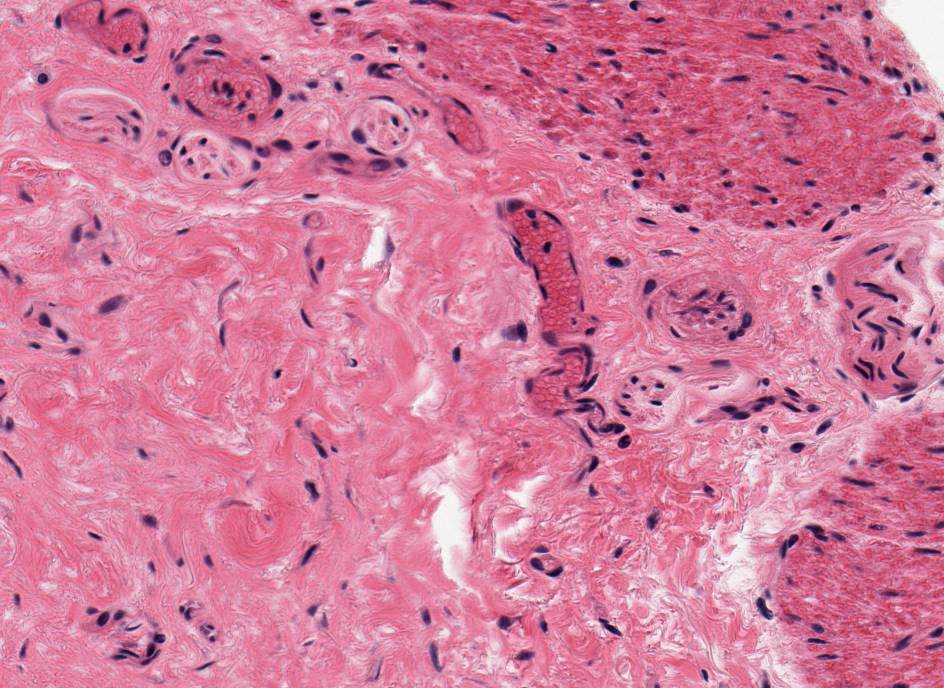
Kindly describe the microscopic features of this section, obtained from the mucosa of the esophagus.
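Checking stroma first: it is dense, wavy, pink and collagenous, filling the left half and centre of the field. Its nuclei are sparse, dark and elongated, scattered between the collagen fibres. Next, epithelium is absent everywhere in the field. Lastly, no fat cells are seen.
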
